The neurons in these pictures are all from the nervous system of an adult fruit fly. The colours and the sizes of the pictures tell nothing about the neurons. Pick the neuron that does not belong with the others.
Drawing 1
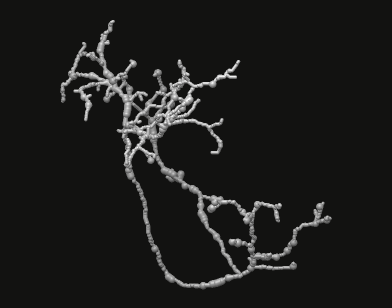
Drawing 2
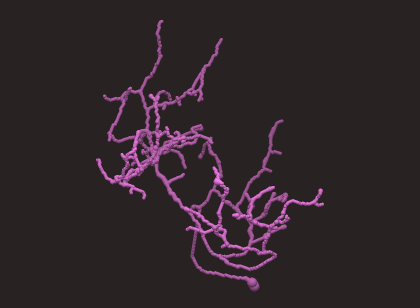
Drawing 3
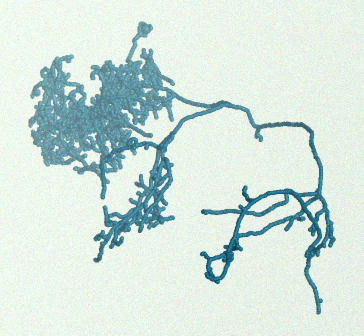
Drawing 3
